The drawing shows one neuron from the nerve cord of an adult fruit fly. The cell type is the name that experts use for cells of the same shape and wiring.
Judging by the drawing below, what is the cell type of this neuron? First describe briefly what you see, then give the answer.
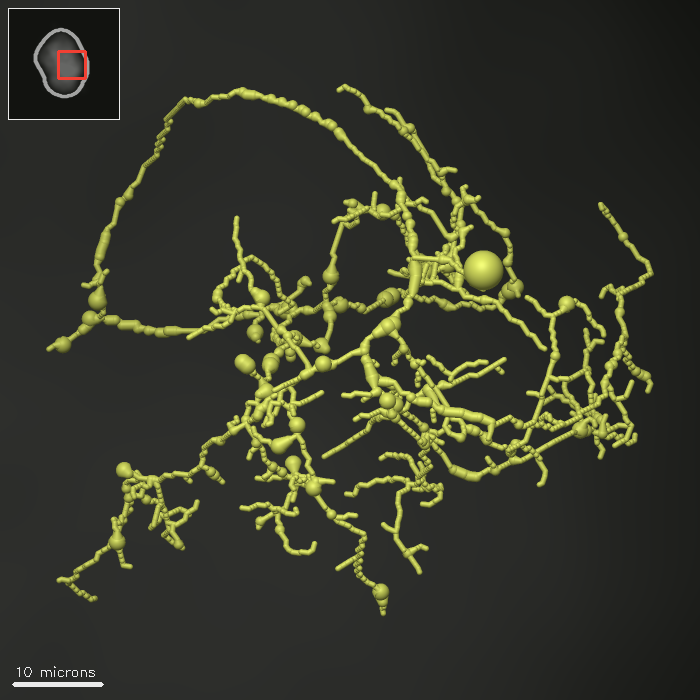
From left to right in the picture it spans about 70 microns. Dozens of branch ends can be seen. This is a nerve-cord intrinsic neuron. Its cell type is IN09A071.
